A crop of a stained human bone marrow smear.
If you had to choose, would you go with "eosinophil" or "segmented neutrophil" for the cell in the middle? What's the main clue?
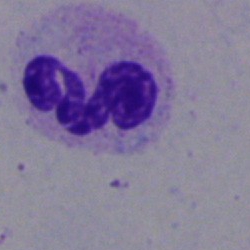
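This is a segmented neutrophil. The deciding feature is the granules: they are fine and faint lilac, lying in abundant pale pinkish-lilac cytoplasm.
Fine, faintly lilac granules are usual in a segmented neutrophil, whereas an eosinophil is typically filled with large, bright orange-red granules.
The chromatin is dense, dark purple and clumped, and the left lobe of the nucleus contains a small clear hole.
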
